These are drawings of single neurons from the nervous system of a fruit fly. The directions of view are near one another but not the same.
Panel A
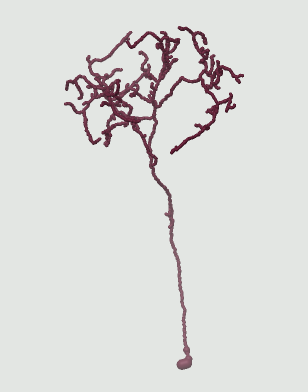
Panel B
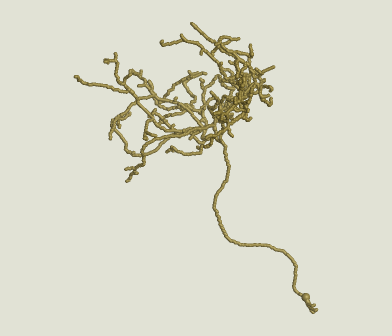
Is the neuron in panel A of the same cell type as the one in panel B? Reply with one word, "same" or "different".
same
